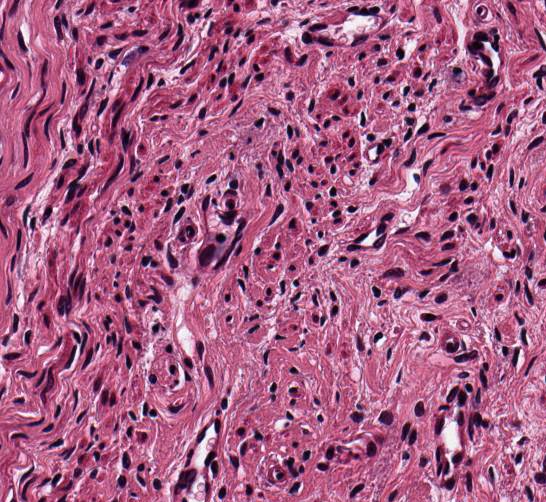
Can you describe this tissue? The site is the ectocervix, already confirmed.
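Dense pink fibrous stroma with scattered cells makes up the whole field. Wavy collagen bundles run roughly from top to bottom along the left edge. Most nuclei are dark and elongated, lying in spindle-shaped cells between the collagen bundles. Small vessels with narrow lumens are scattered through the centre and right.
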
